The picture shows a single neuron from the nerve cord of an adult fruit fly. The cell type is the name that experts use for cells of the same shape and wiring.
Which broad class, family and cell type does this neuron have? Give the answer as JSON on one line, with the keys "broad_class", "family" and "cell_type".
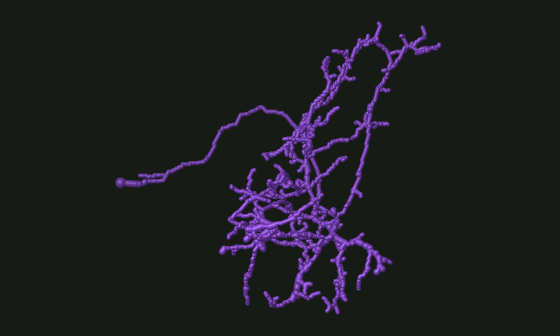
{"broad_class": "nerve-cord intrinsic neuron", "family": "hemilineage 13B", "cell_type": "IN13B046"}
